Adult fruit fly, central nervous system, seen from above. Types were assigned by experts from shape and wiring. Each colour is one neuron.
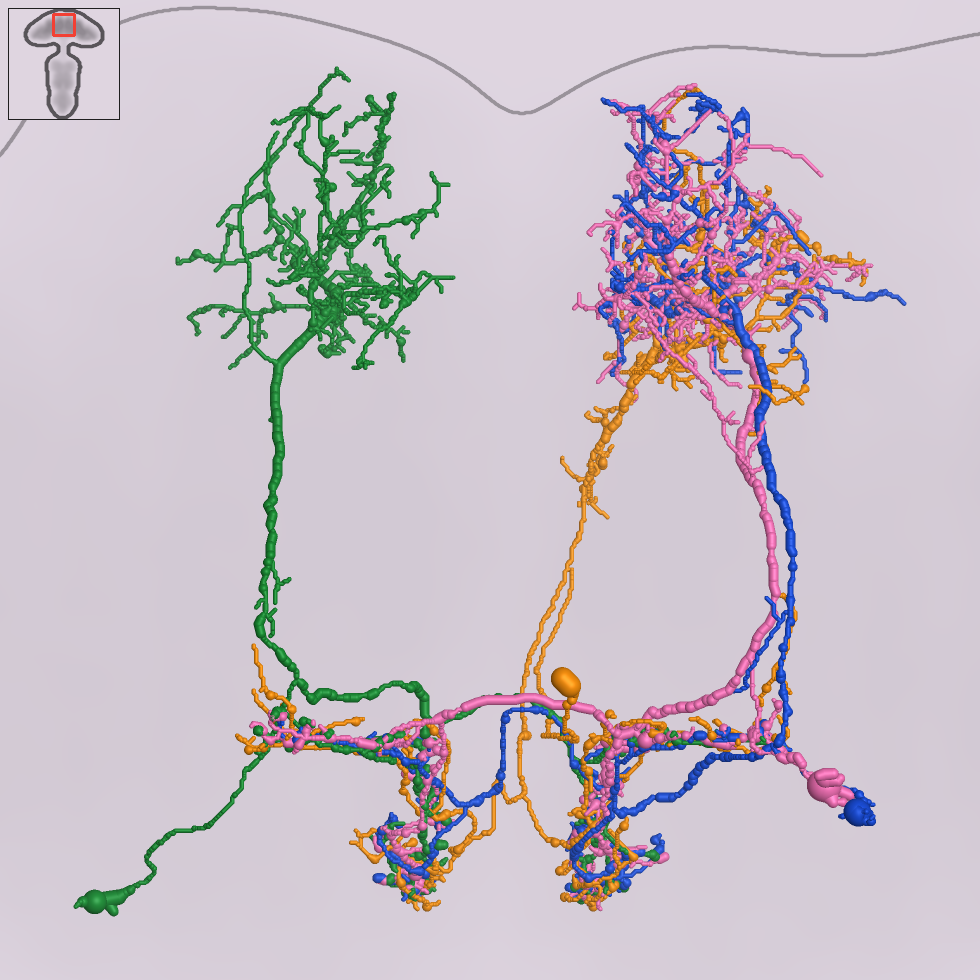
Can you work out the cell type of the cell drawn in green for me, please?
ATL033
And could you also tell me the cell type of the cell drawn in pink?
ATL037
